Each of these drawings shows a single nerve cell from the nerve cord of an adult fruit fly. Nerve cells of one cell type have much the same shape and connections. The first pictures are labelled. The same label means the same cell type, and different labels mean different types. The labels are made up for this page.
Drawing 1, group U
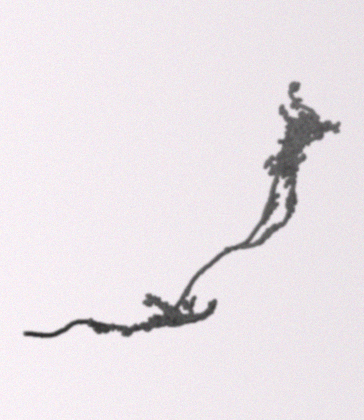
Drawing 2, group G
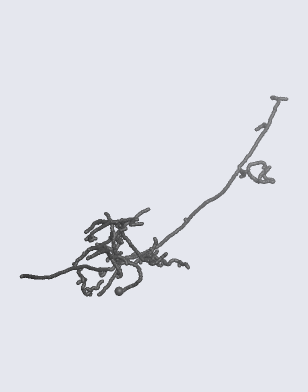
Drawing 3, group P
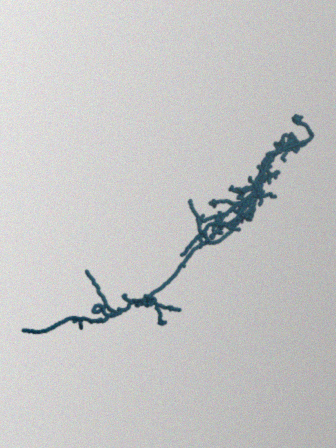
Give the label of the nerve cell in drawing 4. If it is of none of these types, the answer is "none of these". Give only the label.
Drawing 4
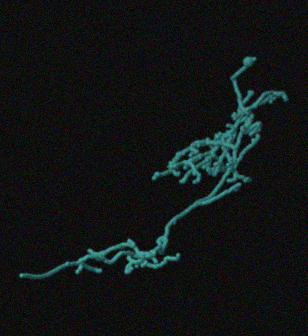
group P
